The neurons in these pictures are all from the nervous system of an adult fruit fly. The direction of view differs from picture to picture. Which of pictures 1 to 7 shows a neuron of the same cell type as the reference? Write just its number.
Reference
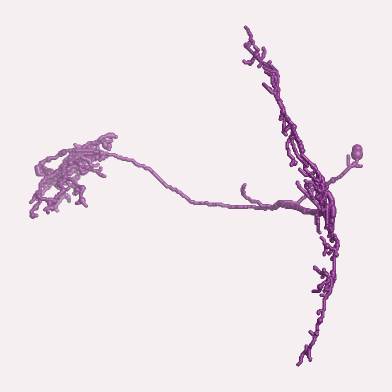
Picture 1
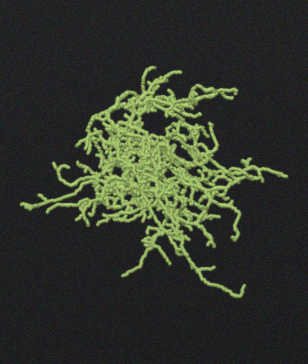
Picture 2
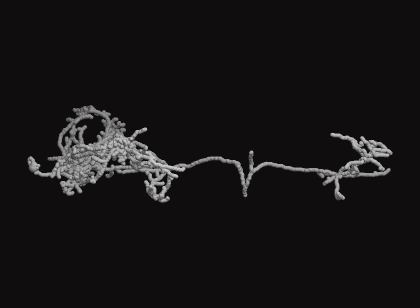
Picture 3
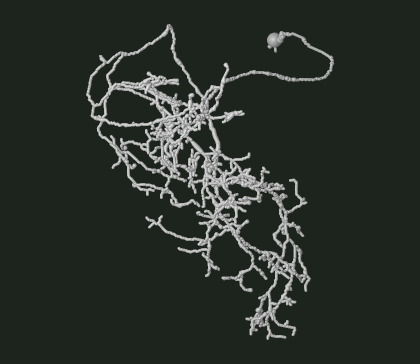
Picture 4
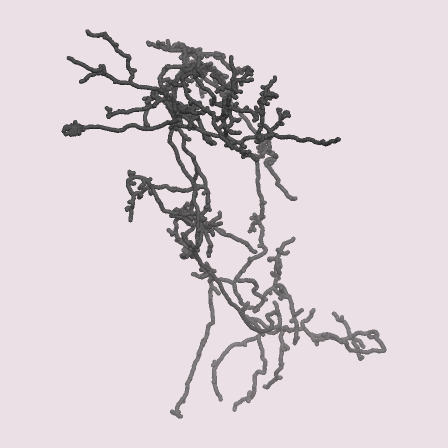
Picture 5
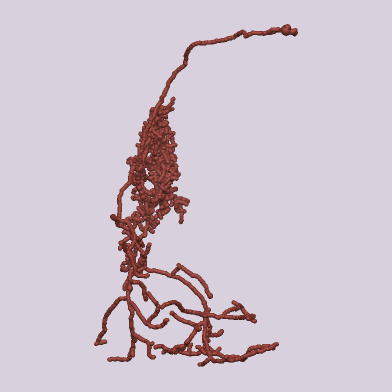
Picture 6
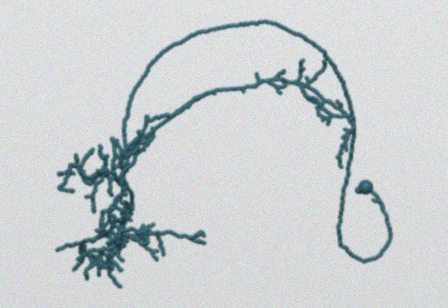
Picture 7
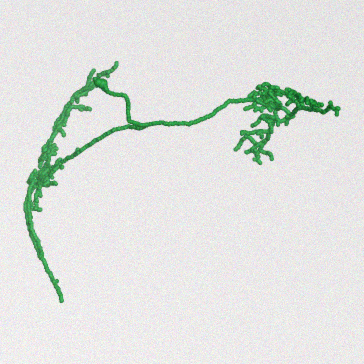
7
